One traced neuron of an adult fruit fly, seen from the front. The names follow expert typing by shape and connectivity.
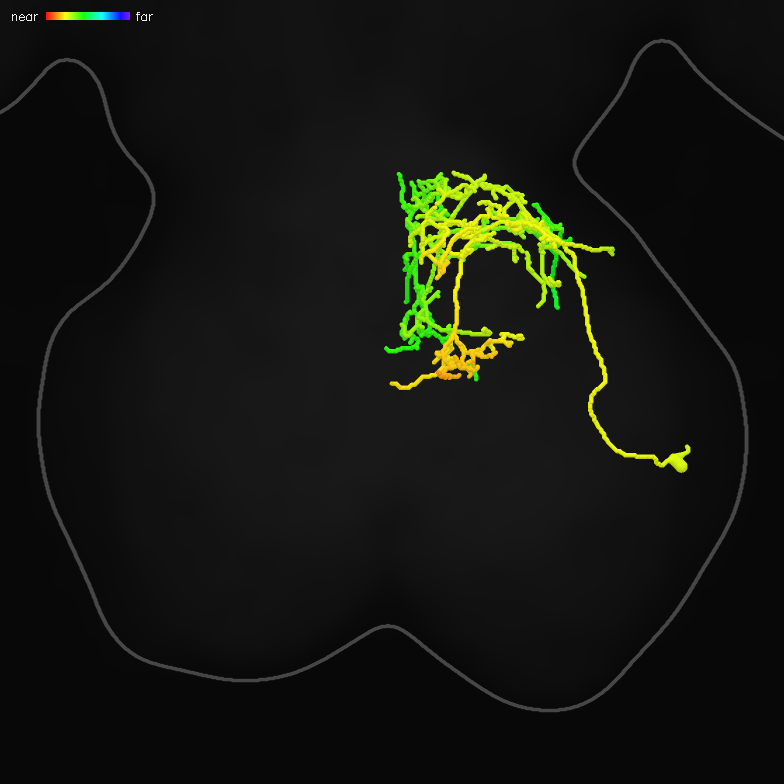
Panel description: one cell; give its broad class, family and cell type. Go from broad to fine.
nerve-cord intrinsic neuron; hemilineage 03B; IN03B043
